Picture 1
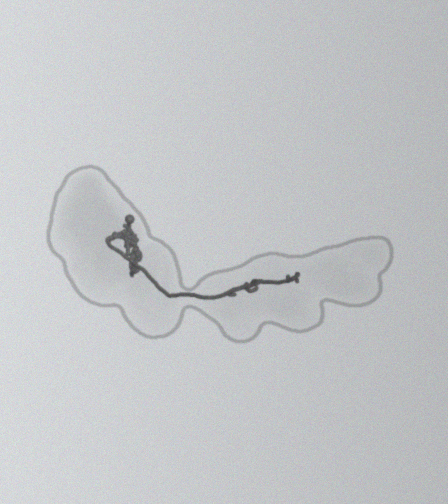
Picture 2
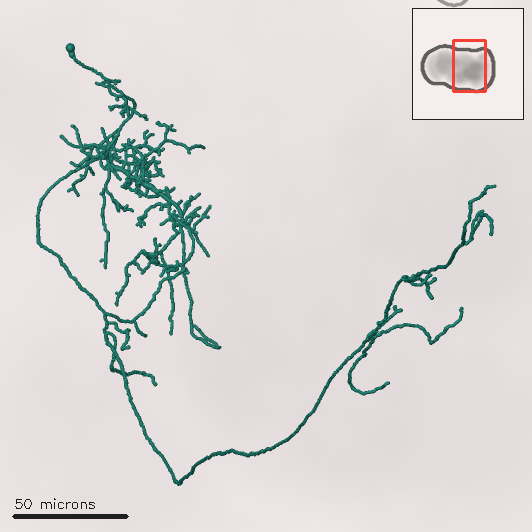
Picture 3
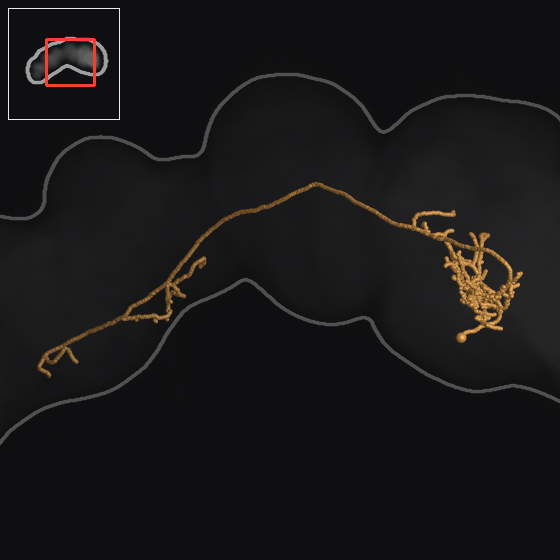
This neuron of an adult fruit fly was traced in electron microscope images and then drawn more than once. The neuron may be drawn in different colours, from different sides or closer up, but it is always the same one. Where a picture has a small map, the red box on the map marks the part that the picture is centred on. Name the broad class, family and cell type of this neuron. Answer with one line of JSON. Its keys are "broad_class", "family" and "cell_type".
{"broad_class": "descending neuron", "family": "hemilineage PSp2", "cell_type": "DNp16_a"}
